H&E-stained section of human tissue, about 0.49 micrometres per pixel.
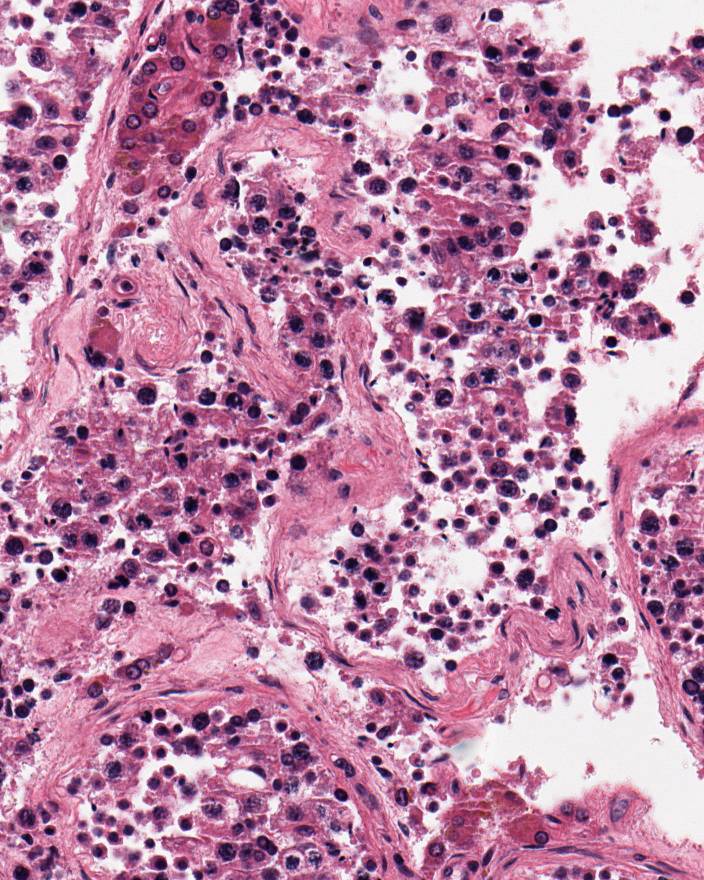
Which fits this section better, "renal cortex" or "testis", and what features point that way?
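Testis is the answer. Thin, wavy pink fibrous bands divide the section into rounded compartments, and flattened spindle-shaped nuclei lie parallel to each band. Many of the loose cells carry small, dark, round, condensed nuclei. At the left edge, in the upper half, is a small vessel whose pink wall is concentrically layered.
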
